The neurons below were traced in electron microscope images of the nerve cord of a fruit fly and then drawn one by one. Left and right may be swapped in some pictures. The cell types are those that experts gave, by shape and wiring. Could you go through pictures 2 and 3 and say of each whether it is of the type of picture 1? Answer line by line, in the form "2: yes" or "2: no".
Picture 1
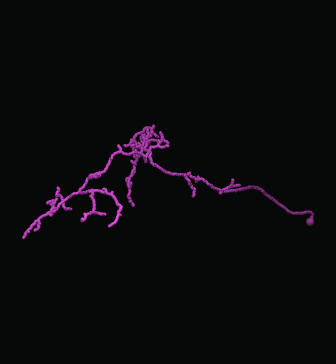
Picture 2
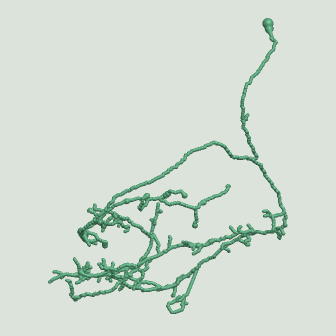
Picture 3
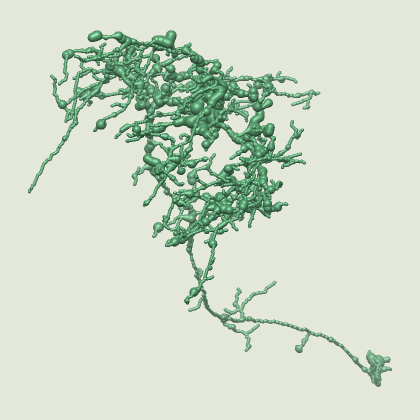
2: no
3: yes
